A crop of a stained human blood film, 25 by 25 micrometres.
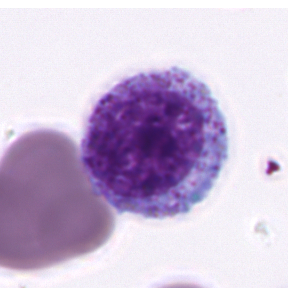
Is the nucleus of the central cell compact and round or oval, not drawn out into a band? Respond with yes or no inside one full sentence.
Yes, its nucleus forms a single compact round or oval shape.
